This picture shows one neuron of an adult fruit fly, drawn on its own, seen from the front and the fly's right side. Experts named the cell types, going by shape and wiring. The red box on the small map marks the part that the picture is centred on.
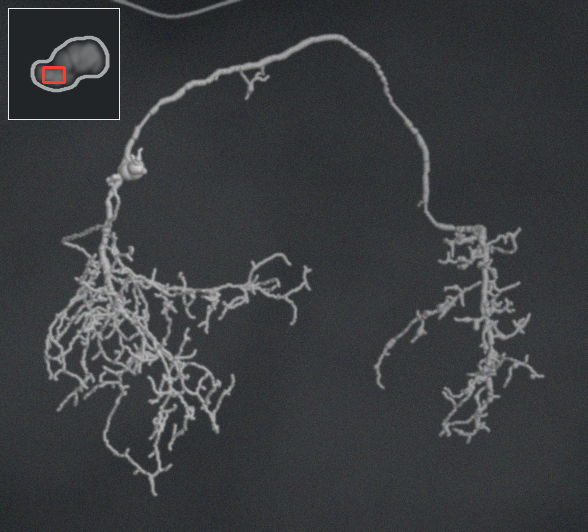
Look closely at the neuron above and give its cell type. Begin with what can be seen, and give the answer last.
The picture shows more than a hundred branch ends. In this view it is about as wide as it is tall. Its broad class is nerve-cord intrinsic neuron. The cell type is IN19B038.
